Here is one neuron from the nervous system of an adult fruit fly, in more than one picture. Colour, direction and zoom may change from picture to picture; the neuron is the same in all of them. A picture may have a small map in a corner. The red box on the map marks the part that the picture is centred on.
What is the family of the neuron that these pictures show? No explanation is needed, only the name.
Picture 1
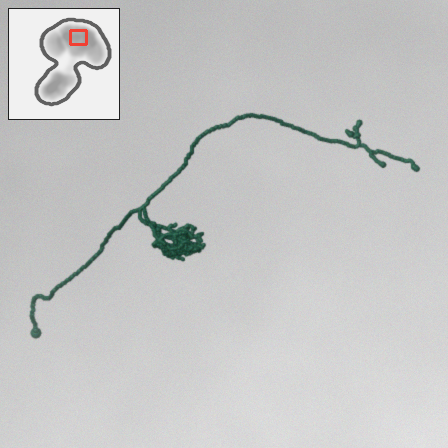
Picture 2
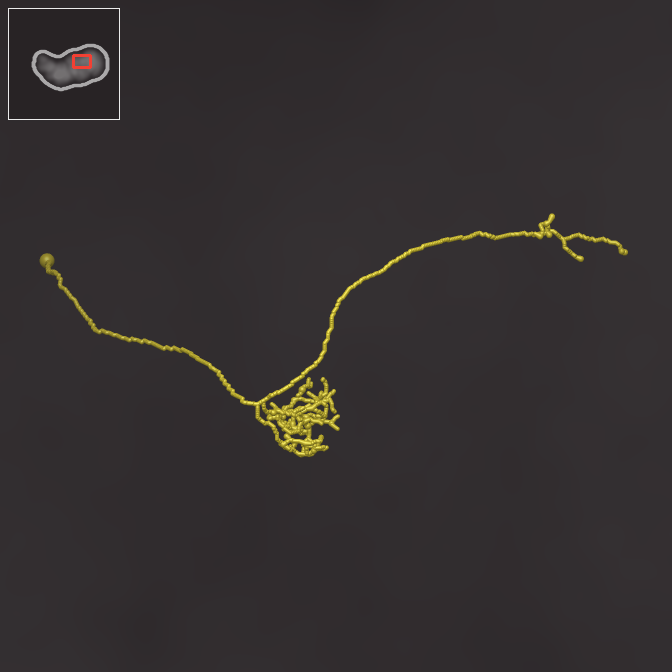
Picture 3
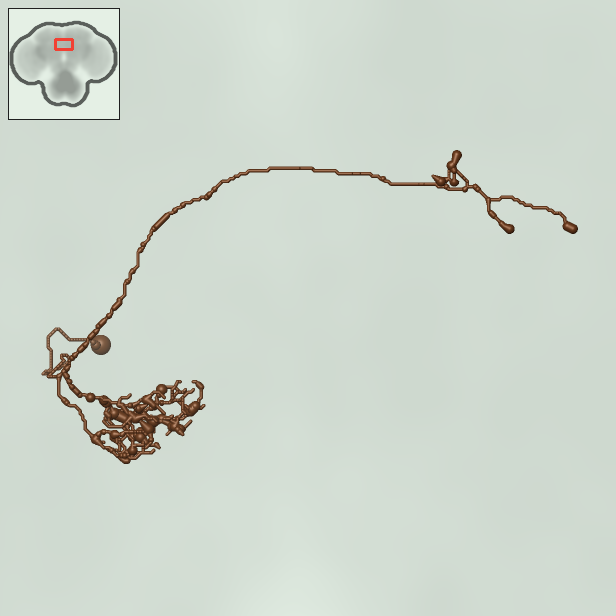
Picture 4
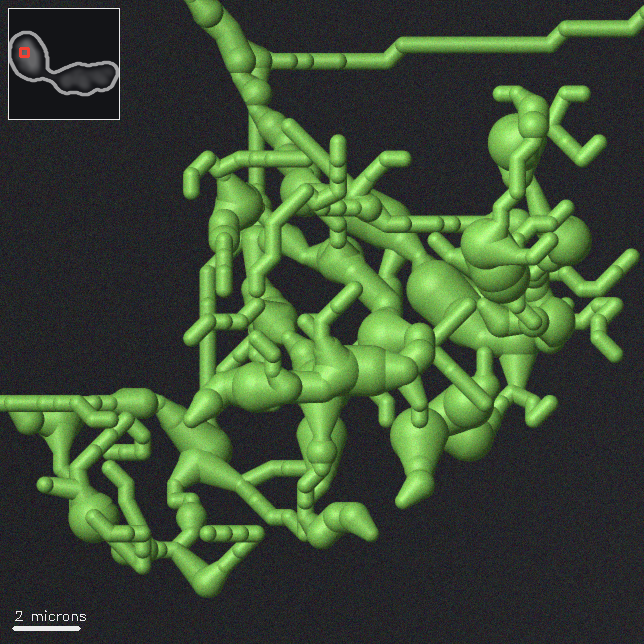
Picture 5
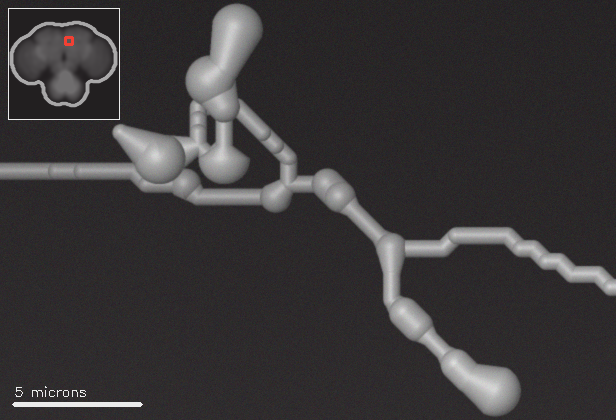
class CX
